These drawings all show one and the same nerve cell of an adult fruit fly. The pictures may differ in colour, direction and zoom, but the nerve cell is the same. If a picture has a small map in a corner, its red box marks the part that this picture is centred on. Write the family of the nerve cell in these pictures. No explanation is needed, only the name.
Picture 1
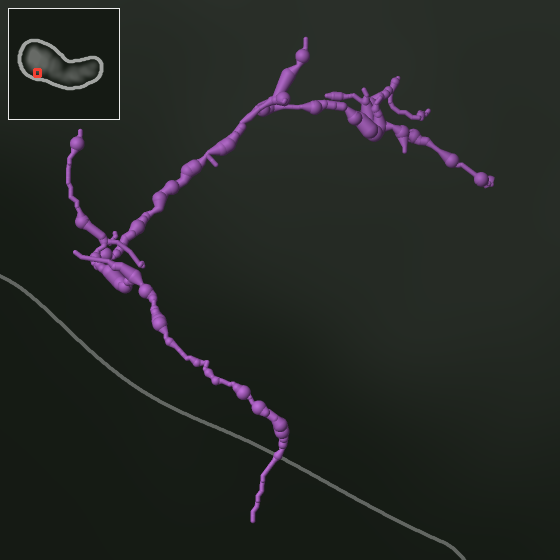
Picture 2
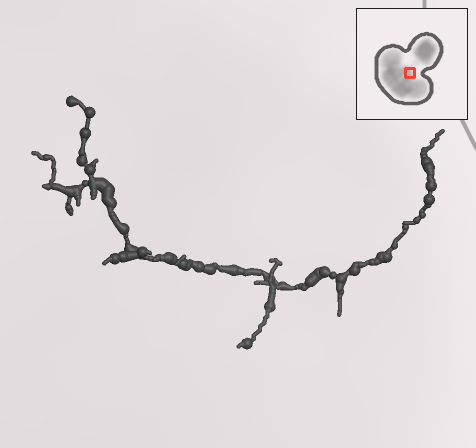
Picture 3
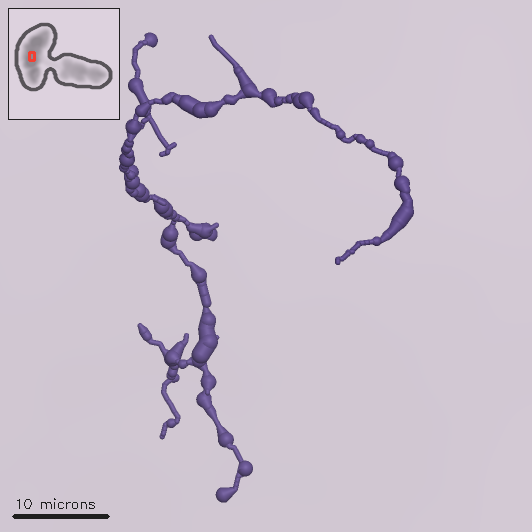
class mechanosensory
